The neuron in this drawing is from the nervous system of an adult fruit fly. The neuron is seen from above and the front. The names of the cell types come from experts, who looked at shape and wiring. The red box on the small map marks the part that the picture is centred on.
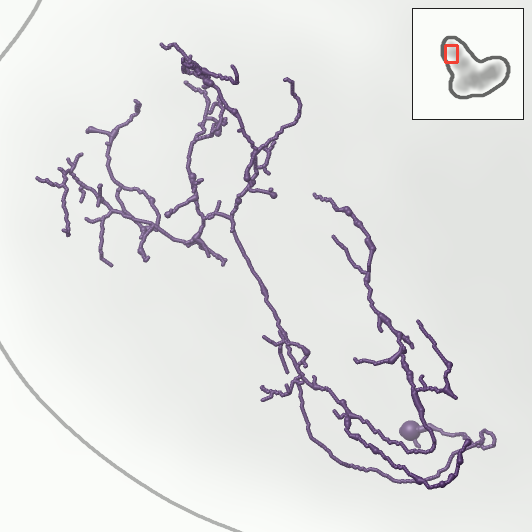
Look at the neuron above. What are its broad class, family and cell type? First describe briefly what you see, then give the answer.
The cell body can be seen at the lower right of the picture. The picture shows dozens of branch ends. Its broad class is nerve-cord intrinsic neuron. Its family is hemilineage 14A. The cell type is IN14A053.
